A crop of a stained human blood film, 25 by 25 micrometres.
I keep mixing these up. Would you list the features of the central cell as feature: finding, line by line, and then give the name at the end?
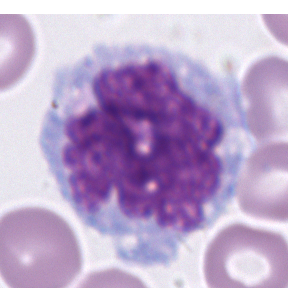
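Outline: irregular rather than smoothly round
Nucleus: folded into several overlapping lobes
Chromatin: purple and patchy rather than evenly smooth
Cytoplasm: pale greyish blue
Cell diameter: about 19 micrometres
Nucleus diameter: about 15 micrometres
Nuclear share: about 60% of the cell's area
Name: monocyte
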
